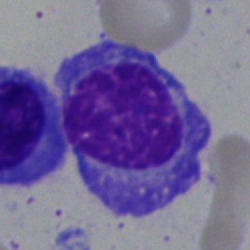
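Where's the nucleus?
Toward the upper part, and the cytoplasm is widest below it.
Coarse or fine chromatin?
Finely stippled purple with small pale gaps, not coarsely clumped.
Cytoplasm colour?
Deep blue, with a few small pale spots below the nucleus.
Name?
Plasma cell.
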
